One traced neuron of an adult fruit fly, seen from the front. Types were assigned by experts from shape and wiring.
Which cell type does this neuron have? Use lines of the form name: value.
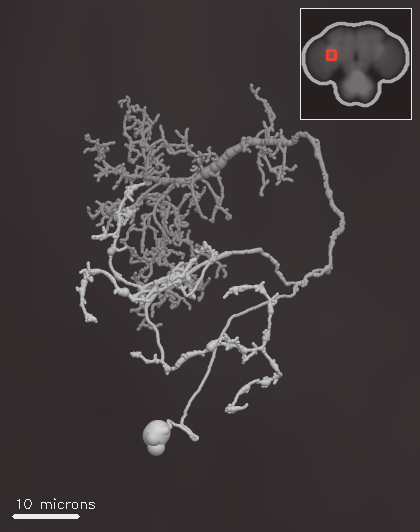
cell type: LC17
